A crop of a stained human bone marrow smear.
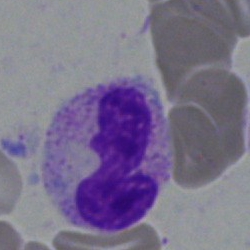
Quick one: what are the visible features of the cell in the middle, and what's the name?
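Here the nucleus is a curved band with a deep notch on its left side, and you can see no nucleoli in it. Fine pinkish-purple granules are scattered throughout the cytoplasm, which holds no vacuoles. So this cell is a band neutrophil.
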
